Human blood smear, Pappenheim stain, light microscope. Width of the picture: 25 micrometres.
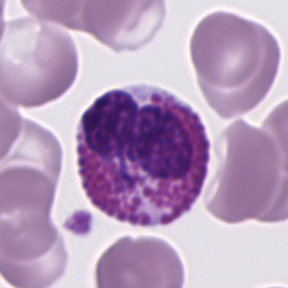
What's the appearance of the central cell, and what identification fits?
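Two-lobed nucleus, placed in the upper half of the cell. Cytoplasm packed with coarse, round, reddish-purple granules. Cell about 12 micrometres across. Eosinophil.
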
